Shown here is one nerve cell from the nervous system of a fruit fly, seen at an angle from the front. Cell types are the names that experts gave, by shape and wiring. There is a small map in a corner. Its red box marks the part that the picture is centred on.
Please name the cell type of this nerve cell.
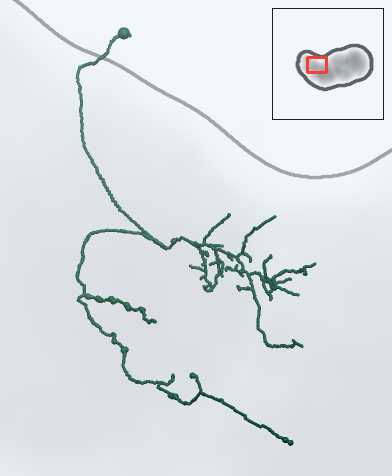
IN07B102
